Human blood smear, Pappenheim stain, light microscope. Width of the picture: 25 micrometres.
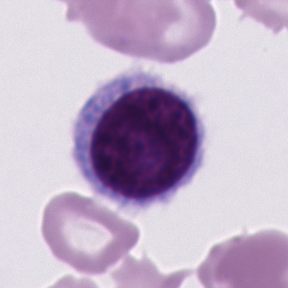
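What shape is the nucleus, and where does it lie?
It is round, without an indentation, and sits off-centre toward the right; it measures about 9 micrometres across and fills about 70% of the cell's area.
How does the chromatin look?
Dense and coarsely clumped.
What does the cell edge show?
It is ragged, with fine, short projections; the whole cell is about 12 micrometres across.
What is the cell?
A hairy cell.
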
